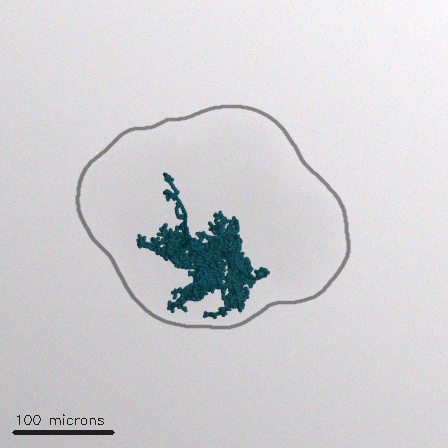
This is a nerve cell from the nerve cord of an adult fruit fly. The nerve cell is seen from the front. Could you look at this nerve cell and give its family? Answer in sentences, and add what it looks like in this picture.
The family is hemilineage 05B. Its broad class is nerve-cord intrinsic neuron. From top to bottom in the picture it spans about 150 microns. In this view it is about as wide as it is tall.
